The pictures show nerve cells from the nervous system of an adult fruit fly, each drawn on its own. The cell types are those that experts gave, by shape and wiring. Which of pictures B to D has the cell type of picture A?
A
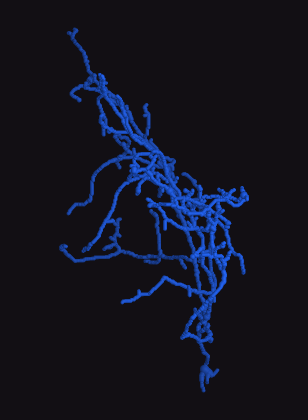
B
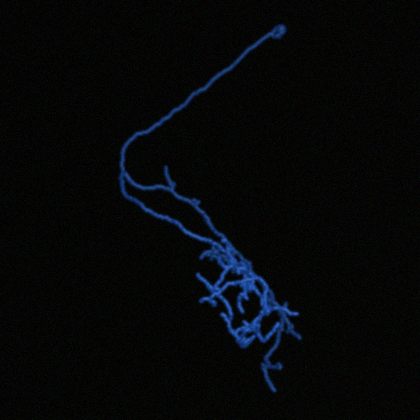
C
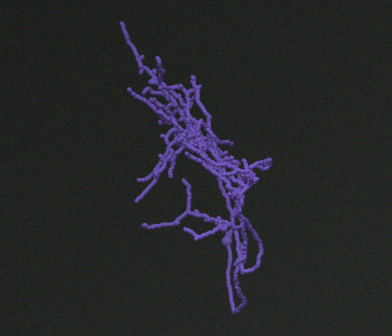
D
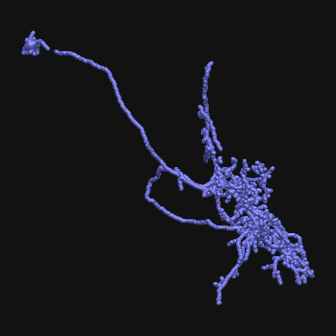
C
